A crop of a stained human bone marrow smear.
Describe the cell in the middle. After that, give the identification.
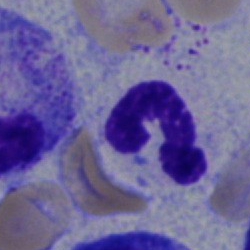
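The nucleus strikes me first: a curved band, bent into a horseshoe with its open side facing downward. Its chromatin is dense and deep purple all the way through. I can't make out any nucleoli. Around it, the cytoplasm is a pale greyish-lilac. This is a band neutrophil.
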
